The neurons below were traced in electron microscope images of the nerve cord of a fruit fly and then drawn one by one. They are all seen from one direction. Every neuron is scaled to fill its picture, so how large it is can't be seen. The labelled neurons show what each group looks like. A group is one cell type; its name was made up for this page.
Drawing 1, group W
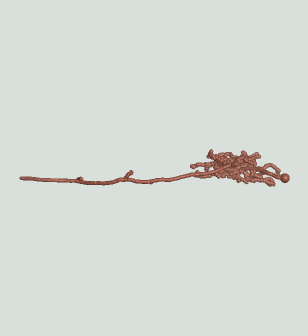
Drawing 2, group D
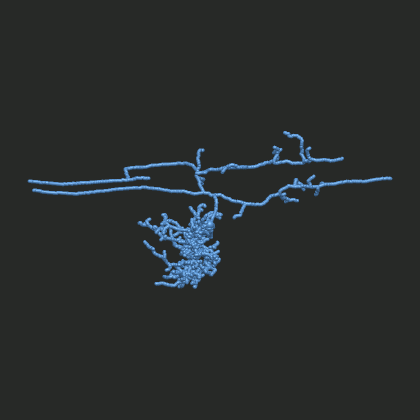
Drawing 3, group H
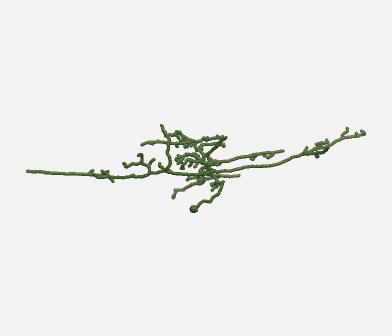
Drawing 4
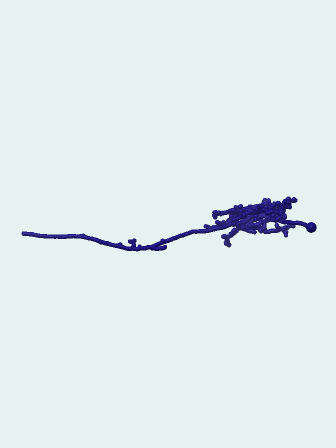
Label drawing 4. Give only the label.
group W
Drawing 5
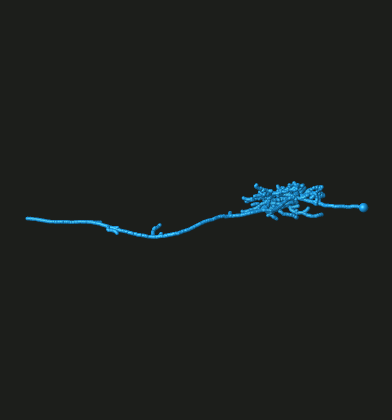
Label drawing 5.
group W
